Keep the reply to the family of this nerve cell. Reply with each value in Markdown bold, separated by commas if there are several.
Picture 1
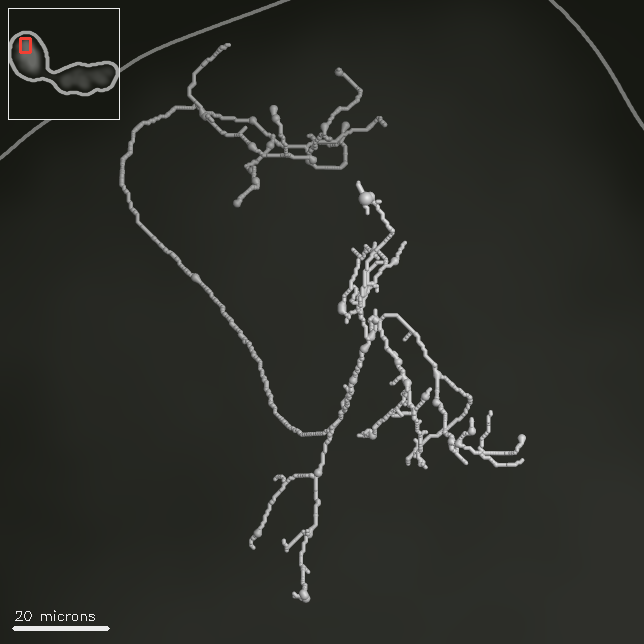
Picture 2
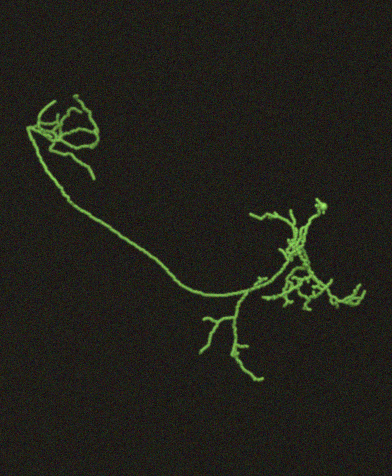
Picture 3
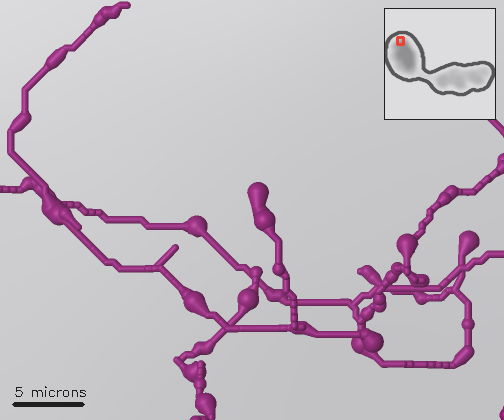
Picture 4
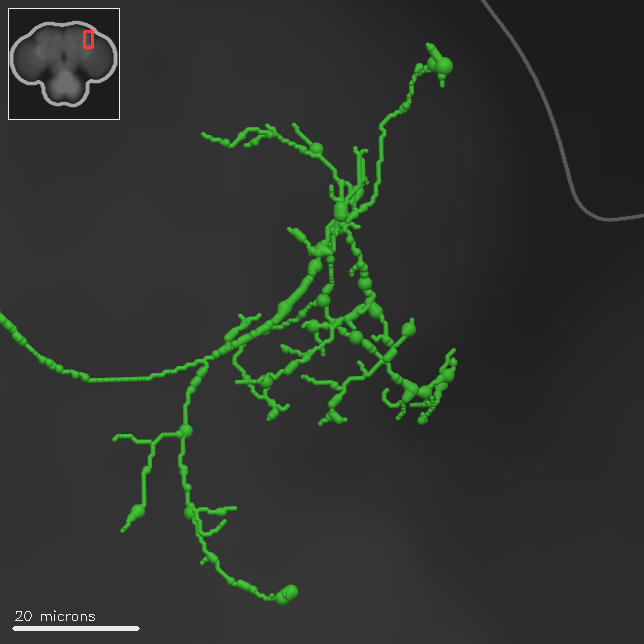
**hemilineage LHl2_dorsal**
